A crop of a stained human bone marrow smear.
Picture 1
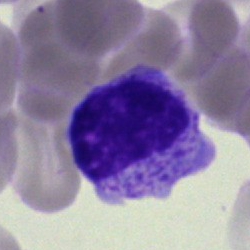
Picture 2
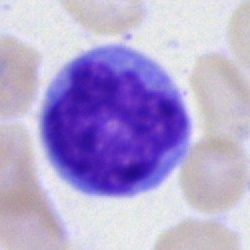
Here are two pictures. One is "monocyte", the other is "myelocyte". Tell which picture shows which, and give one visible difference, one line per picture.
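Picture 1 is a myelocyte. The cytoplasm holds many fine purple granules.
Picture 2 is a monocyte. No granules are seen in the cytoplasm.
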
